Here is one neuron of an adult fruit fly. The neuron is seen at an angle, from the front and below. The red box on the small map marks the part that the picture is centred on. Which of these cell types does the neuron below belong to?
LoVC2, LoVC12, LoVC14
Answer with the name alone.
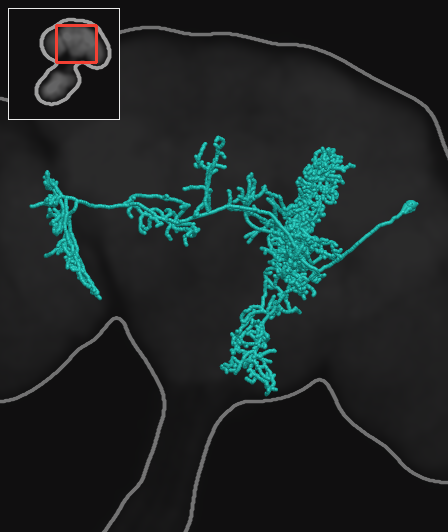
LoVC12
